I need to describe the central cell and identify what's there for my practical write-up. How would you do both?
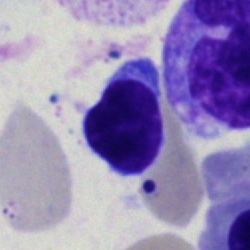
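Nucleus first: it fills most of the cell. Chromatin next: dense, staining deep purple. Then cytoplasm: scant, blue, sitting mainly as a cap on the upper side of the nucleus. Result: a lymphocyte.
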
